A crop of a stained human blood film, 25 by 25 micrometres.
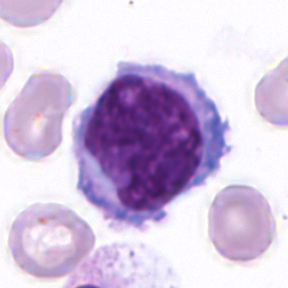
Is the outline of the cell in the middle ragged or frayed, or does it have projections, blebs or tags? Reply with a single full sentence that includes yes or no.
Yes, along its outline the cell is ragged or frayed, or has projections, blebs or tags.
